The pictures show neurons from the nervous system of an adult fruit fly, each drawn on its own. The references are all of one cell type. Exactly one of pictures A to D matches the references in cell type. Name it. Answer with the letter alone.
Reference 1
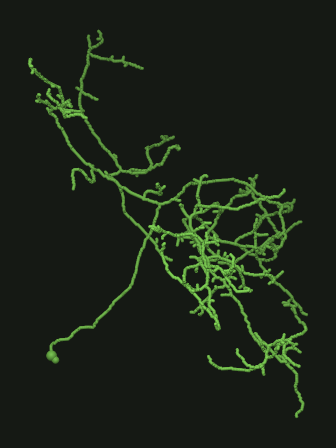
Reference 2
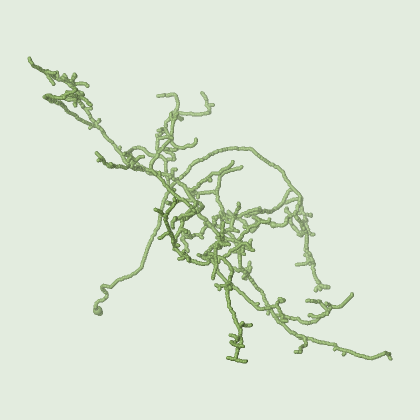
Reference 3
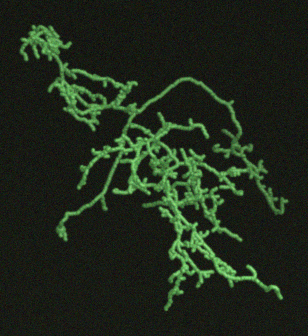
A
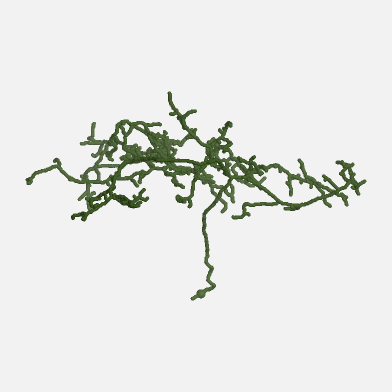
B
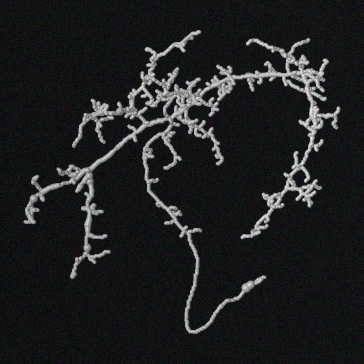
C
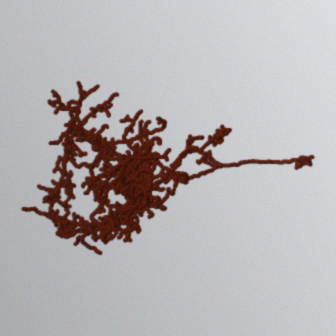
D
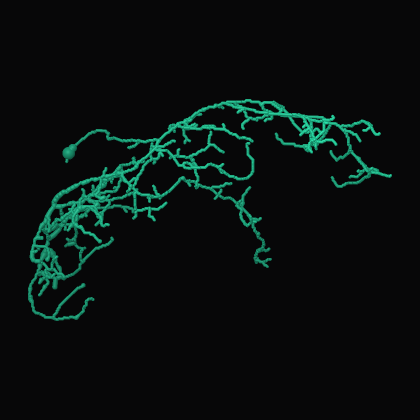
A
